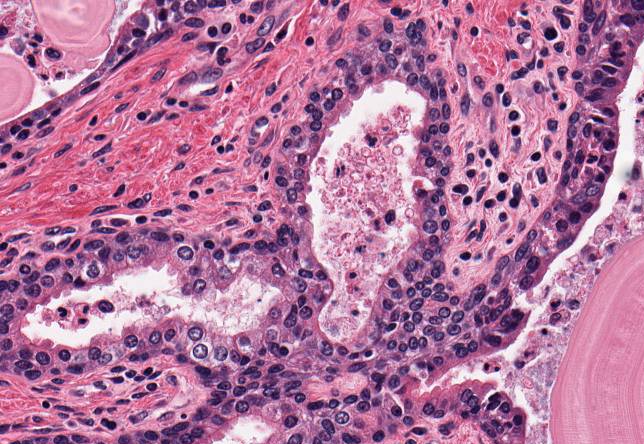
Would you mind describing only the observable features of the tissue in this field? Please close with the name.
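Irregular gland-like spaces within densely cellular tissue; pink fibrous stroma band crosses upper left. Largest lumen central, elongated, vertical, containing pale finely granular material and a few loose cells. Large smooth homogeneous pink rounded bodies at lower right edge and upper left corner. Tissue: prostate.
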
